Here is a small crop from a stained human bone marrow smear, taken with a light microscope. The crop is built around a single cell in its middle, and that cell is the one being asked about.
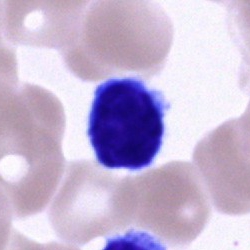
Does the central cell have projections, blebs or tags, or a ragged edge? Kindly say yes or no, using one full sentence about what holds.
Yes, it is a rough outline that this cell has.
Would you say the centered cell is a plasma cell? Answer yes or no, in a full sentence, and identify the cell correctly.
No, the one in the center is not a plasma cell; it is a lymphocyte.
